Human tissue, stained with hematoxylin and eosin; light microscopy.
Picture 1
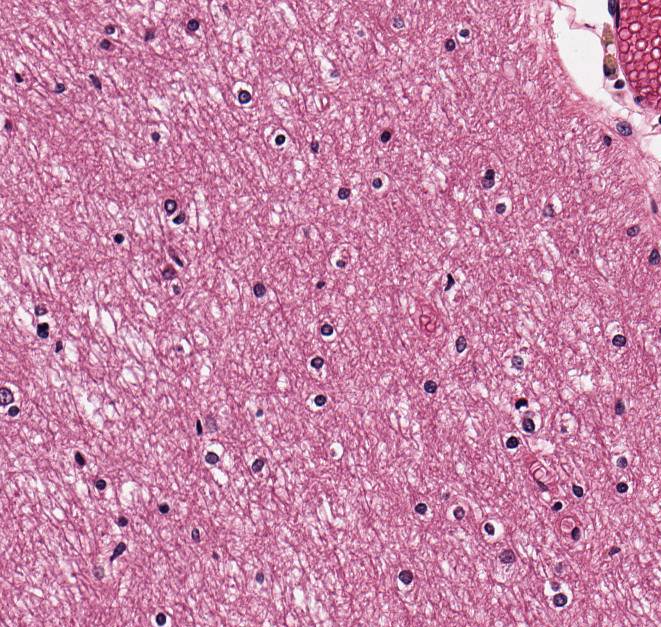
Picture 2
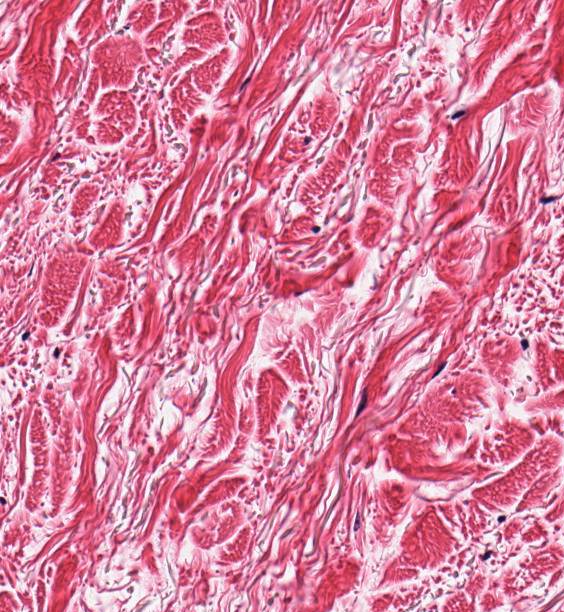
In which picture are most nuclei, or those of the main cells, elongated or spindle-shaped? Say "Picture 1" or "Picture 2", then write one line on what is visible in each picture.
Picture 2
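What picture 1 shows: Small round dark nuclei are scattered singly and fairly evenly across the matrix.
What picture 2 shows: Nuclei are sparse, small, dark and elongated, scattered singly between the bundles.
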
